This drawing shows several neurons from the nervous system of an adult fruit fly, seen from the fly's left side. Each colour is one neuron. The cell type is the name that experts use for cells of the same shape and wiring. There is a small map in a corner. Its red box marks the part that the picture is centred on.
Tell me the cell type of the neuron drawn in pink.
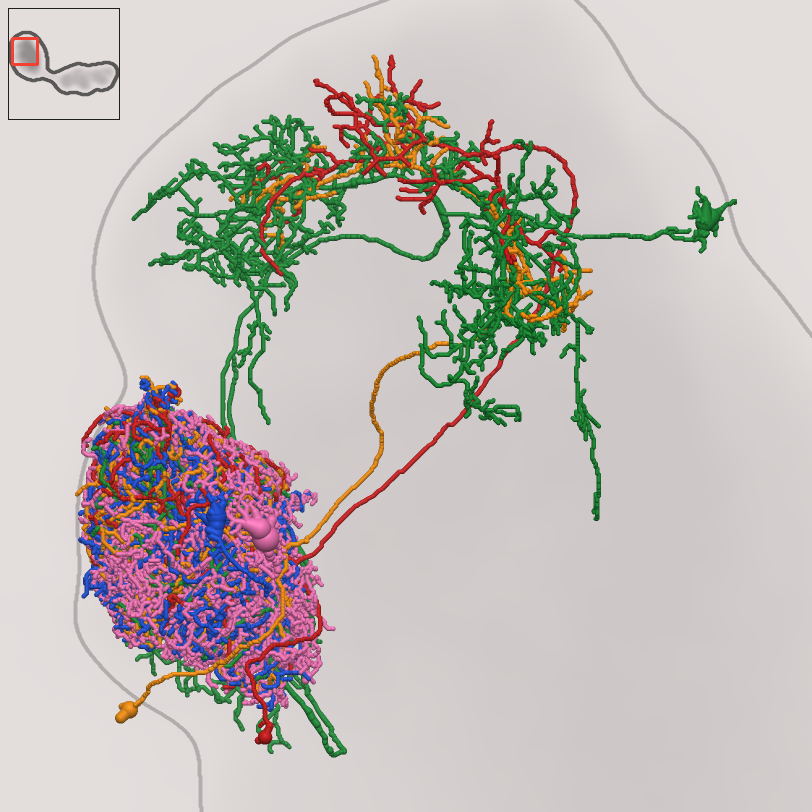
lLN2F_a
